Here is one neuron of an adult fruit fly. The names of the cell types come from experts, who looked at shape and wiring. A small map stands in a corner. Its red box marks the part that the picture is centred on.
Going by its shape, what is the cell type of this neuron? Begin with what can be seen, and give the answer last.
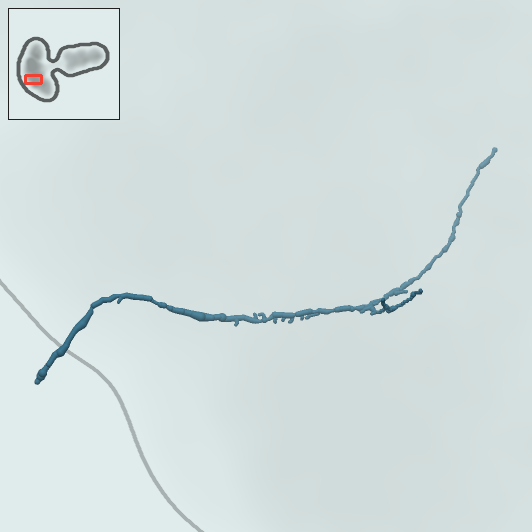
It is in the brain and does not reach the nerve cord. No cell body is drawn. Its broad class is sensory neuron entering the brain. Its cell type is JO-A1.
